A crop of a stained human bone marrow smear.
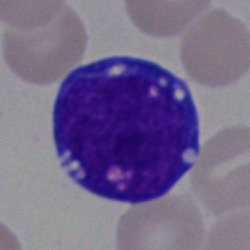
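Blast at the centre of this stained human bone marrow smear. Its outline looks roughly round, and the nucleus seems to fill nearly the whole cell, leaving only a very thin rim of cytoplasm. I notice several small pale spots, scattered mostly near the margin of the cell. Looking over the surface, I find no hair-like or bleb-like projections.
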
